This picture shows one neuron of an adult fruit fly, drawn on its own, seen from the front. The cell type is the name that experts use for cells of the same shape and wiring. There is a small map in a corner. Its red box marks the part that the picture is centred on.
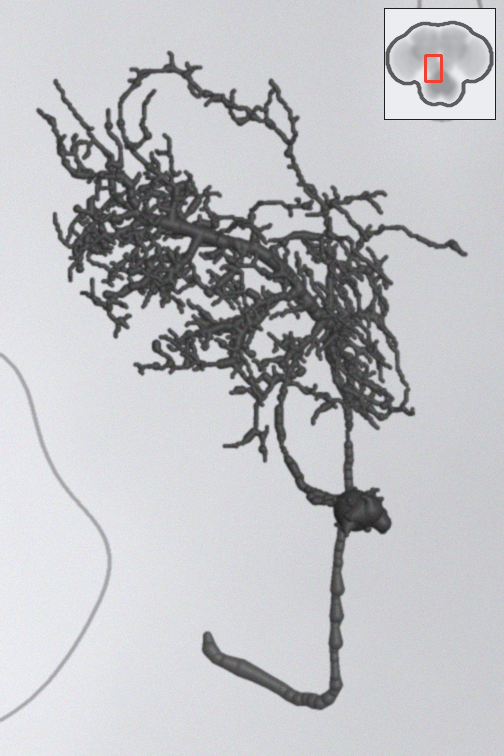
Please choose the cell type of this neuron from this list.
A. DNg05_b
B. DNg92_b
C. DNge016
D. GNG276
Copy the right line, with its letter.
D. GNG276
